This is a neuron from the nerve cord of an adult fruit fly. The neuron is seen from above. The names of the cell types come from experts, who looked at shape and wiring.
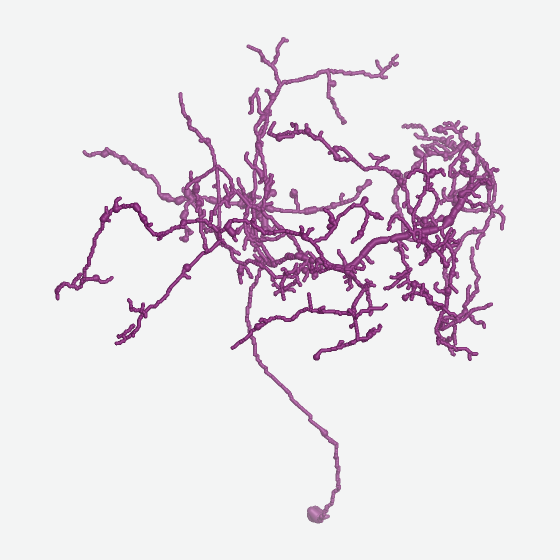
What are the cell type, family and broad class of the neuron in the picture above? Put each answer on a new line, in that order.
IN12A044
hemilineage 12A
nerve-cord intrinsic neuron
